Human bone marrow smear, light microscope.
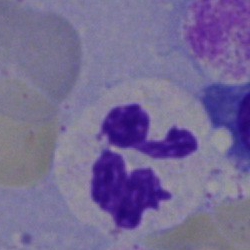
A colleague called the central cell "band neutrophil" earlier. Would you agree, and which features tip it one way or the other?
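Band neutrophil does not fit; this is a segmented neutrophil. The deciding feature is the nucleus, which is divided into an upper mass and a lower mass.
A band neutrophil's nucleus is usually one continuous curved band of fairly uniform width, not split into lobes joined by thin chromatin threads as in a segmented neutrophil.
A nucleus in two separate masses therefore speaks for segmented neutrophil and against band neutrophil. The chromatin is dense, dark purple and clumped, which agrees with band neutrophil as well, so it cannot decide the question.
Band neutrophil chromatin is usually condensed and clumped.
The cell outline is roughly round, no nucleoli are visible, and the cytoplasm is abundant and pale grey-lilac.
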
